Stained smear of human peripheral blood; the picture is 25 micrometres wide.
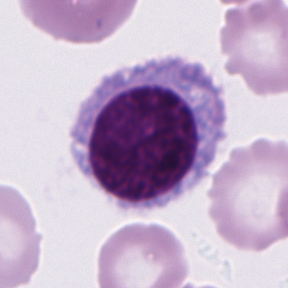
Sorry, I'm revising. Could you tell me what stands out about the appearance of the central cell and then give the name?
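This one's about 13 micrometres across, with a round nucleus of about 10 micrometres taking up about 60% of the cell's area. The nucleus sits off-centre toward the lower left, and its chromatin is dense, dark purple and coarsely clumped. Around it the cytoplasm is pale greyish blue, the rim widest on the upper-right side of the nucleus. That's a hairy cell.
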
